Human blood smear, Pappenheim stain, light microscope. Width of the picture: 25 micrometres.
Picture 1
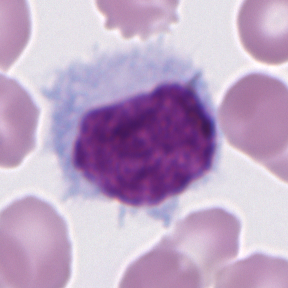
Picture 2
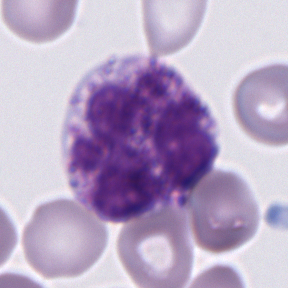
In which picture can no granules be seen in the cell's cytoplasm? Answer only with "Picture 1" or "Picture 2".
Picture 1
